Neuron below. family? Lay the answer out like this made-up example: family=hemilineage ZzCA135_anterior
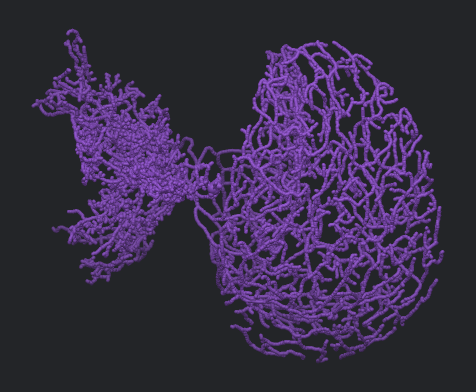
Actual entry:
family=MeVC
